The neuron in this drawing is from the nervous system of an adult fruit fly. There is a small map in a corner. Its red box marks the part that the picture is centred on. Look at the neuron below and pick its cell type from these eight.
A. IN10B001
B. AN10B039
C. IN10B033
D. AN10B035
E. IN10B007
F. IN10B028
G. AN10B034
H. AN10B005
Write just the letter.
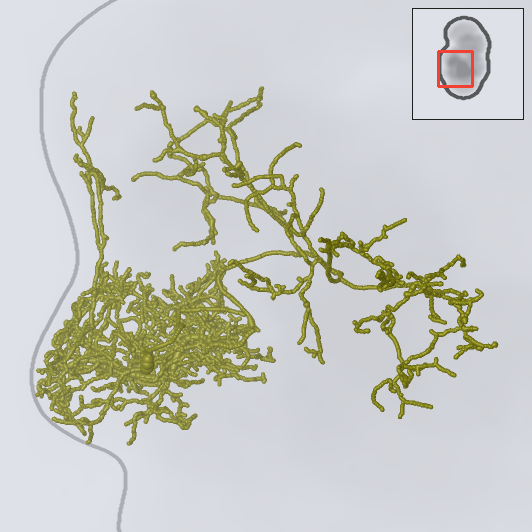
A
